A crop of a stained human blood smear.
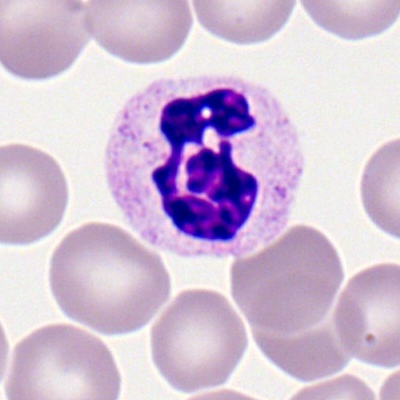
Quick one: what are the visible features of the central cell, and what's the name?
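Let me see: the nucleus is a curved band, split into several lobes that stay connected. Its chromatin is dark purple and coarsely clumped. Plenty of pale pink cytoplasm surrounds it on every side, holding fine, small pinkish-lilac granules. So this is a segmented neutrophil.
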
